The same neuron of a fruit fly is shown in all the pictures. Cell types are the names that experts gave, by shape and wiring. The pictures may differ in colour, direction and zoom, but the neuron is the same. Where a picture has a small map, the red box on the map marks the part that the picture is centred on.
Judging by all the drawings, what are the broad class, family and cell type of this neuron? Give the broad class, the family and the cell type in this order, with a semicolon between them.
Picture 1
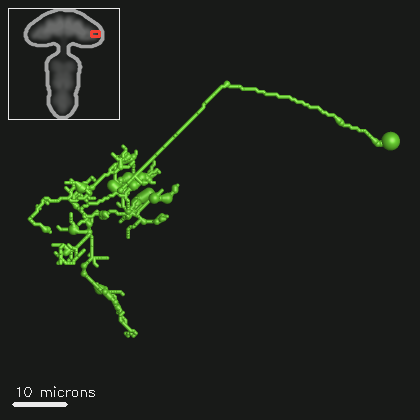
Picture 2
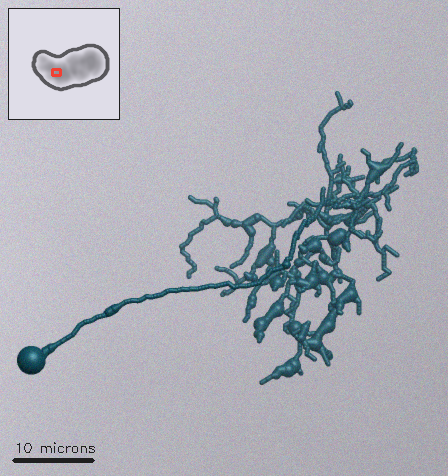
optic-lobe intrinsic neuron; Mi; Mi16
